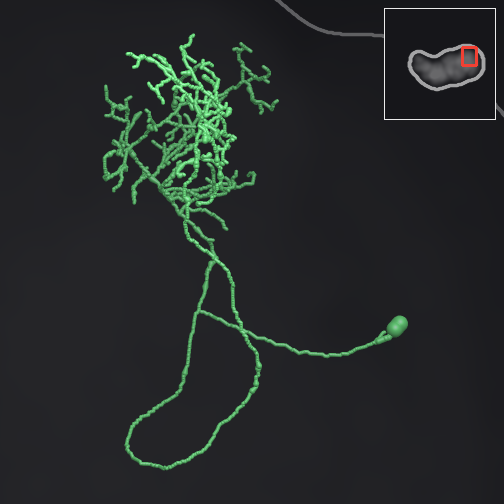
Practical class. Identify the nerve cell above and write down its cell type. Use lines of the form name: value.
cell type: LHAV2c1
